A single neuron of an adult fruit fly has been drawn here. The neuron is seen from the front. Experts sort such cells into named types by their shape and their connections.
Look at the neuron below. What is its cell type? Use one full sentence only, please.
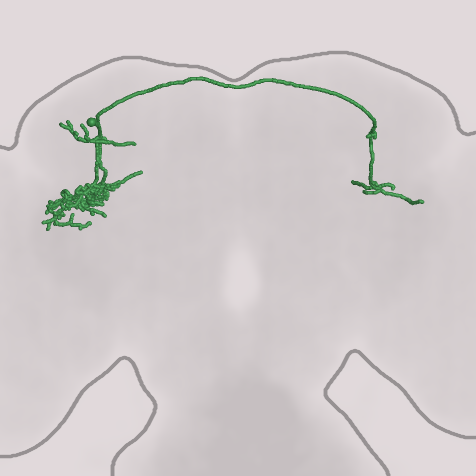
A cell of type PVLP008_c is what this neuron is.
